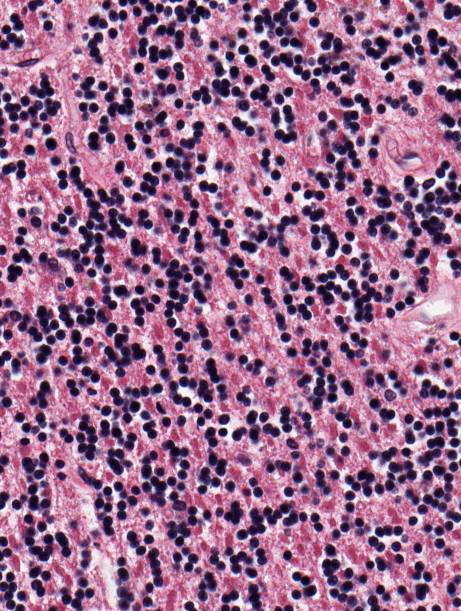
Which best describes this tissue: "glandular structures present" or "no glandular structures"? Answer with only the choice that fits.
No glandular structures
